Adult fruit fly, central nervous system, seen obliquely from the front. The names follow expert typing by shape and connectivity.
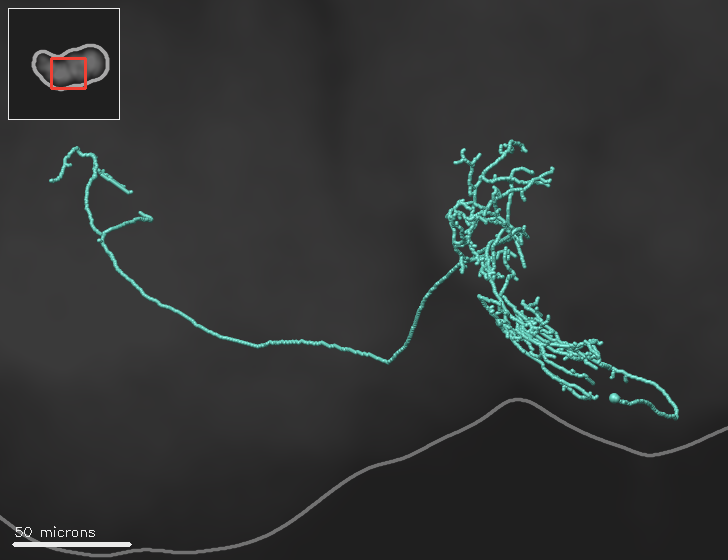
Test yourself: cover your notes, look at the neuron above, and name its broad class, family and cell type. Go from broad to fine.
descending neuron; hemilineage MX12; DNg12_a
